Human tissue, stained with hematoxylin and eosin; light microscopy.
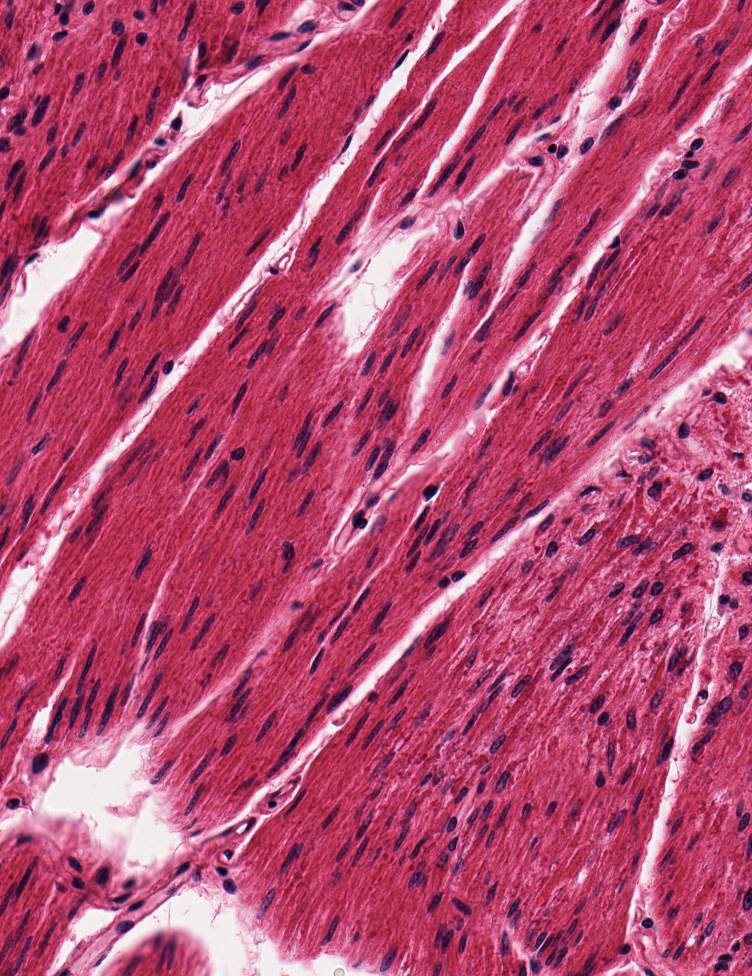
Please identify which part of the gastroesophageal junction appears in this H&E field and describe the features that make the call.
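Looking at this, it's smooth muscle, in bundles running diagonally from lower left to upper right. The nuclei are dark, elongated and cigar-shaped, parallel to the fibres; the cytoplasm is deeply eosinophilic and finely fibrillar, with no cross-striations visible.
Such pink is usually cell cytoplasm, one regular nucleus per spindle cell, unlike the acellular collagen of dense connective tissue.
Thin pale strands with scattered small nuclei separate the bundles.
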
